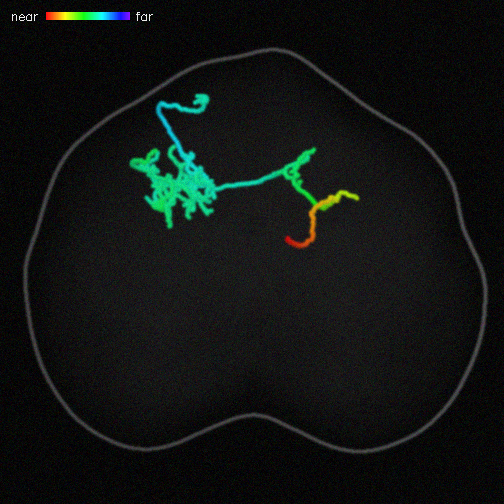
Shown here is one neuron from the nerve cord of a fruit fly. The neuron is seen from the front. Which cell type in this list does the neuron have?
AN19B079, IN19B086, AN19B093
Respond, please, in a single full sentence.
Under the cell type AN19B093 falls this neuron.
